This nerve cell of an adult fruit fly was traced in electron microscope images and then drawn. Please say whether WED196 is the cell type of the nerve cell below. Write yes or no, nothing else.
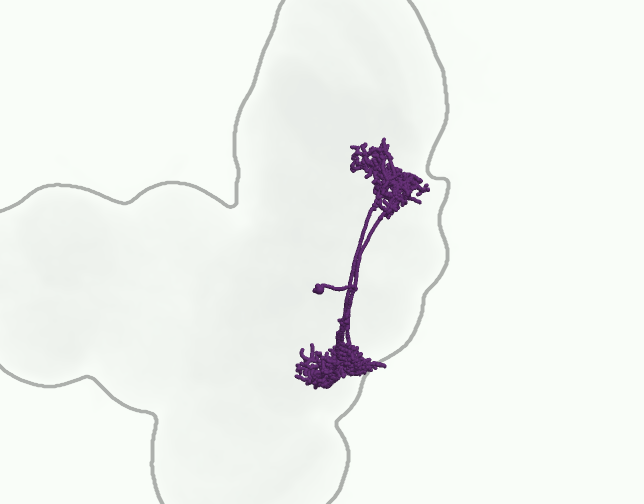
yes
